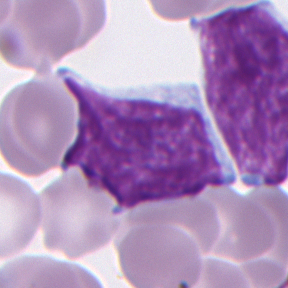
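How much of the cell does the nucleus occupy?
Most of it.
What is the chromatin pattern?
Finely stippled rather than clumped.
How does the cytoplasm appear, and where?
Scant and pale grey-blue, seen mainly as a narrow band along the upper edge of the cell.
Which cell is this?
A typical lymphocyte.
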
